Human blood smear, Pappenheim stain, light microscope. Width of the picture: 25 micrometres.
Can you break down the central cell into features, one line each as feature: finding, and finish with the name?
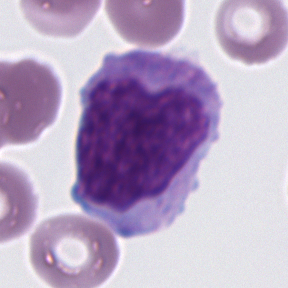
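Border: small blunt bumps, plainest at lower right
Nucleus: fills most of the cell
Nuclear outline: shallow notch in upper edge
Chromatin: dark purple, mottled and streaky
Size: about 16 by 13 micrometres
Name: atypical promyelocyte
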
